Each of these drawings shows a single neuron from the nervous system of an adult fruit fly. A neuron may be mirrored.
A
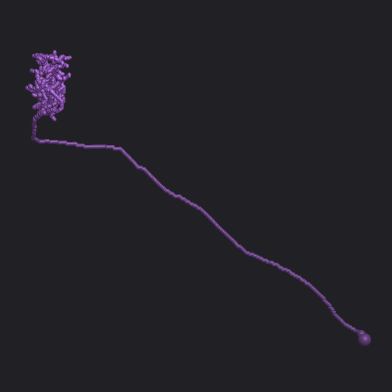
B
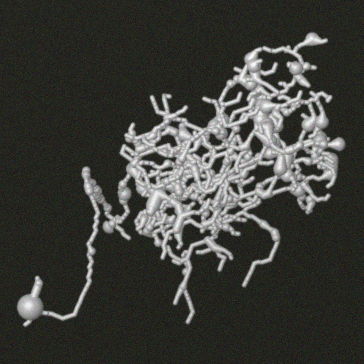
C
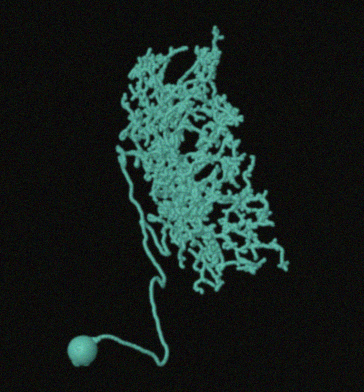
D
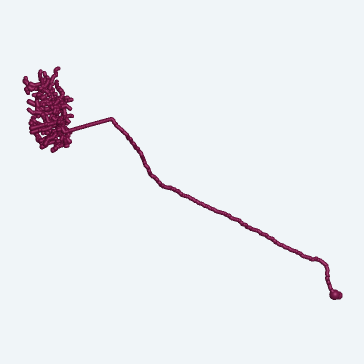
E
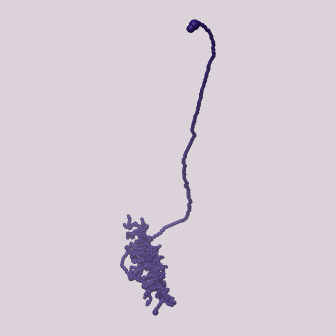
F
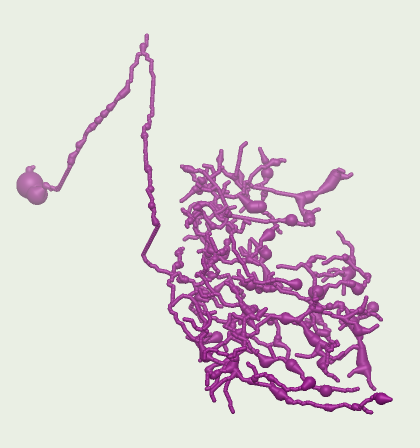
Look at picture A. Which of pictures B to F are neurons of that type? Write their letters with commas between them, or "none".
D, E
